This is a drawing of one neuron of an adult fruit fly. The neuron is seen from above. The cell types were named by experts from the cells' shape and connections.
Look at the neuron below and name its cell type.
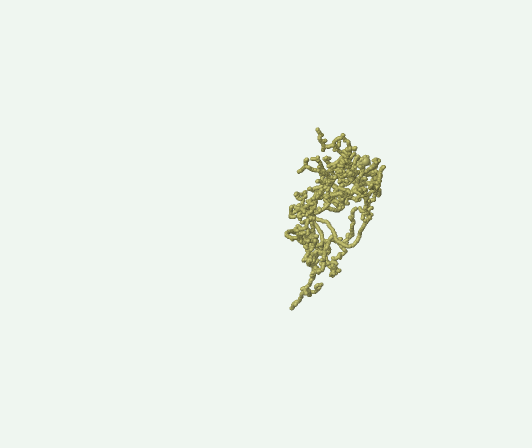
LAL127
